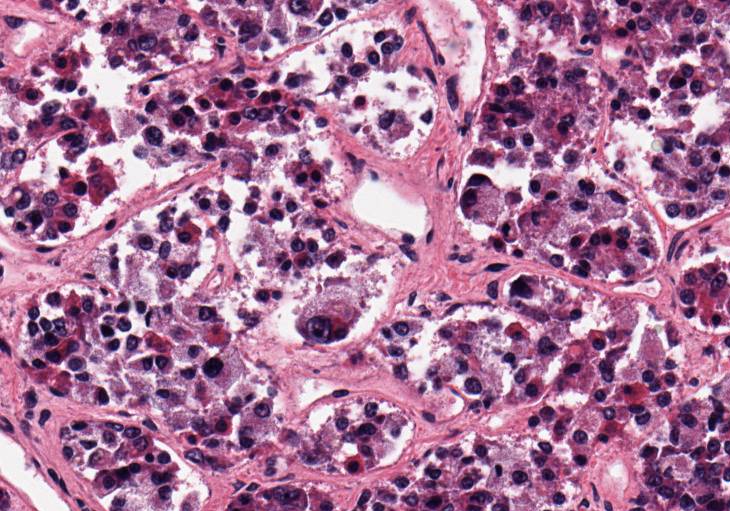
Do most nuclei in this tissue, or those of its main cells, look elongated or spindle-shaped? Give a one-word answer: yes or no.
No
